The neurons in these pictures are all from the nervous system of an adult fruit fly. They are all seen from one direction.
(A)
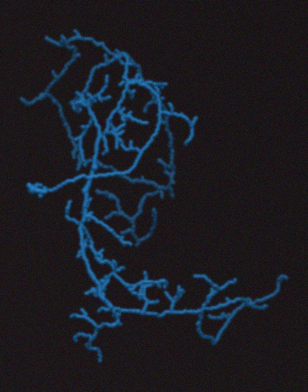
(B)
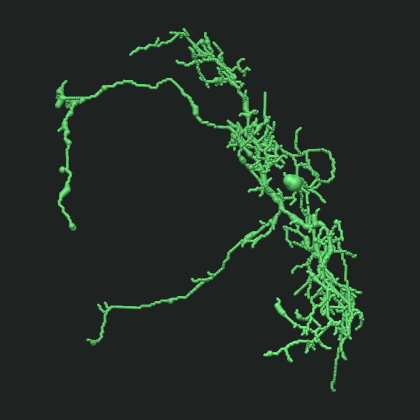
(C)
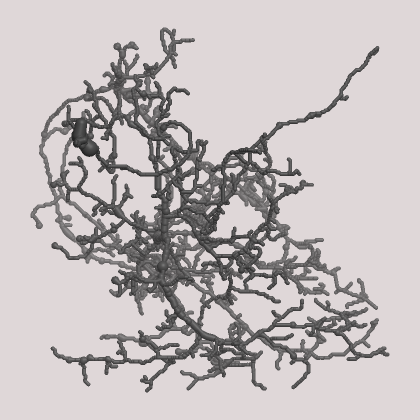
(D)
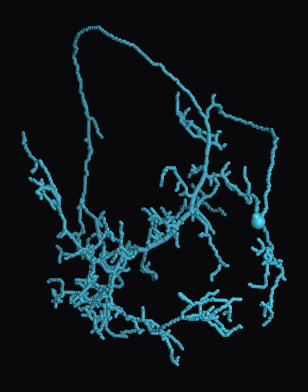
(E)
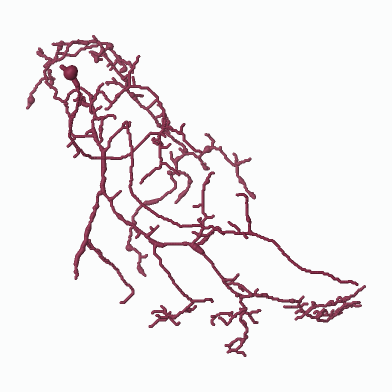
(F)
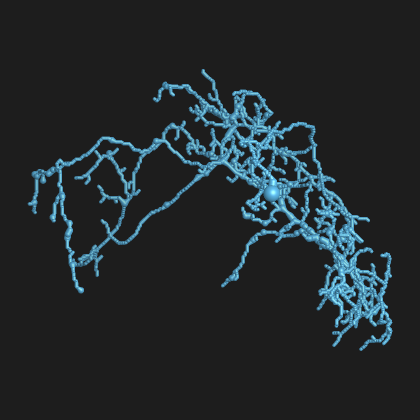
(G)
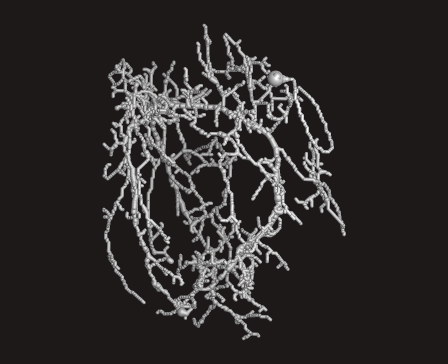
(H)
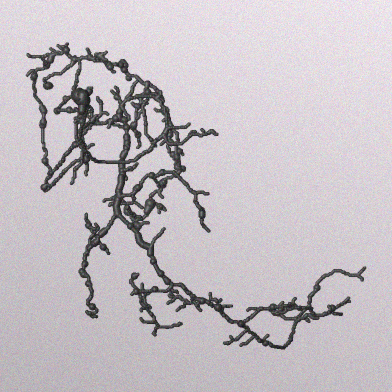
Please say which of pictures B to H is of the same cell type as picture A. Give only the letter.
H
